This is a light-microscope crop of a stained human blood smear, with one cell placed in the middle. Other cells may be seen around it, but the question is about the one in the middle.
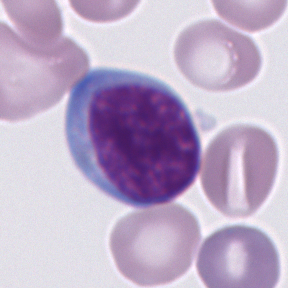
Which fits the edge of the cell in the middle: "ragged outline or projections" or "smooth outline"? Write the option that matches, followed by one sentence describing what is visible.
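Smooth outline. The cell outline is smooth, without projections.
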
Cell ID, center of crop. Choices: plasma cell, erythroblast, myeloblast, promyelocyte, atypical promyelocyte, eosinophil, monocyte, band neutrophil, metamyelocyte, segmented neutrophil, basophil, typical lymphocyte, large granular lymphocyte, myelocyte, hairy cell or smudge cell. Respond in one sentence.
In the middle of this smear crop is a typical lymphocyte.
